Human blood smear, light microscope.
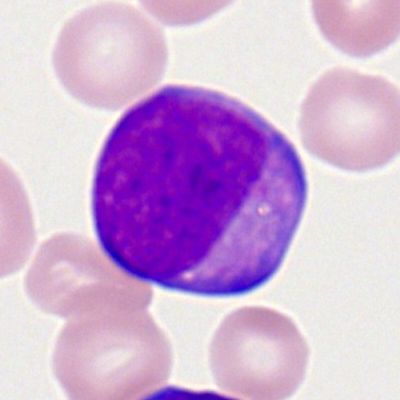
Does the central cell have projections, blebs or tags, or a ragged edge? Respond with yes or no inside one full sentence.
No, the outline of this cell is smooth and free of projections.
